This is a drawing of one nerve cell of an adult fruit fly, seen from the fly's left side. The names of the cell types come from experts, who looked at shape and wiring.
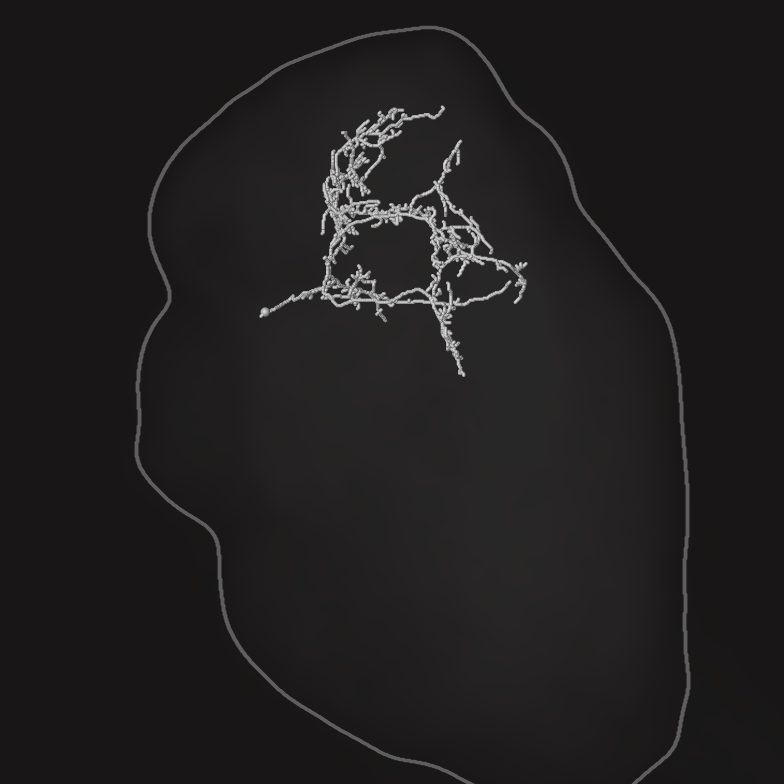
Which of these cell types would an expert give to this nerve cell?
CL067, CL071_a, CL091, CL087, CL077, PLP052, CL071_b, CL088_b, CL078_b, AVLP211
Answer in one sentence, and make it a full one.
Under cell type classification, the nerve cell is CL088_b.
